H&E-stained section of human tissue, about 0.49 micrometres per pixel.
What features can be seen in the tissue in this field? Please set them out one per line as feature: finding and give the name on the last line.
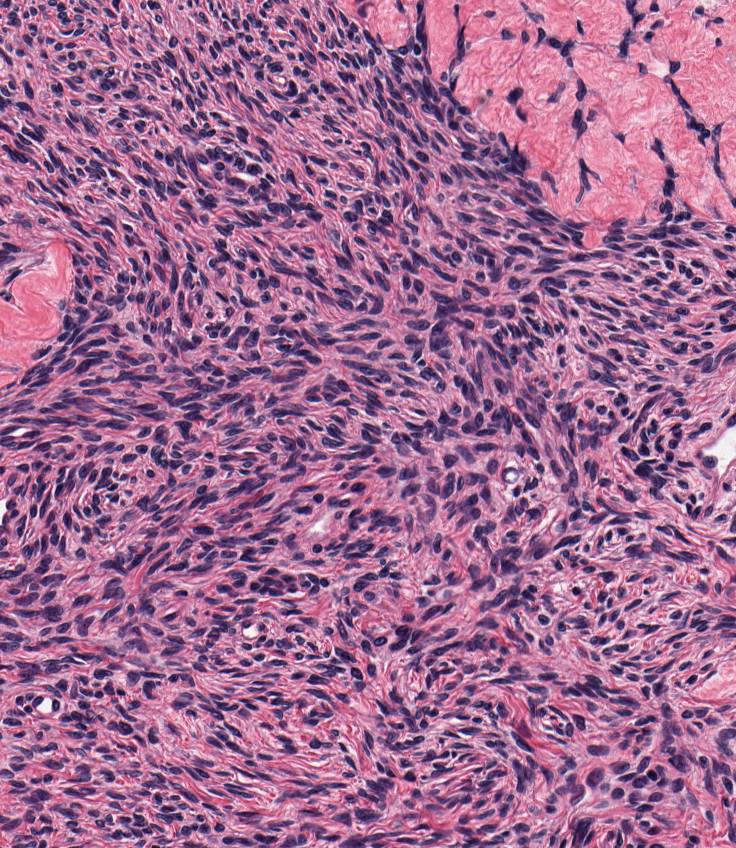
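Cells: densely packed spindle cells, nearly the whole field
Arrangement: short interlacing fascicles
Nuclei: mostly elongated to oval, darkly stained
Cytoplasm: scant and pale, cell borders indistinct
Collagen: thin pink wisps between cells, clearest in lower half
Tissue: ovary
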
